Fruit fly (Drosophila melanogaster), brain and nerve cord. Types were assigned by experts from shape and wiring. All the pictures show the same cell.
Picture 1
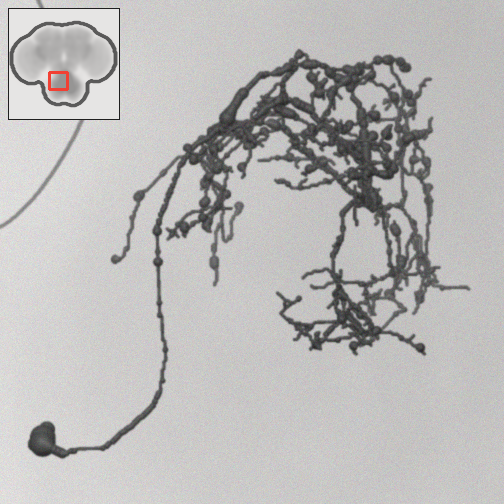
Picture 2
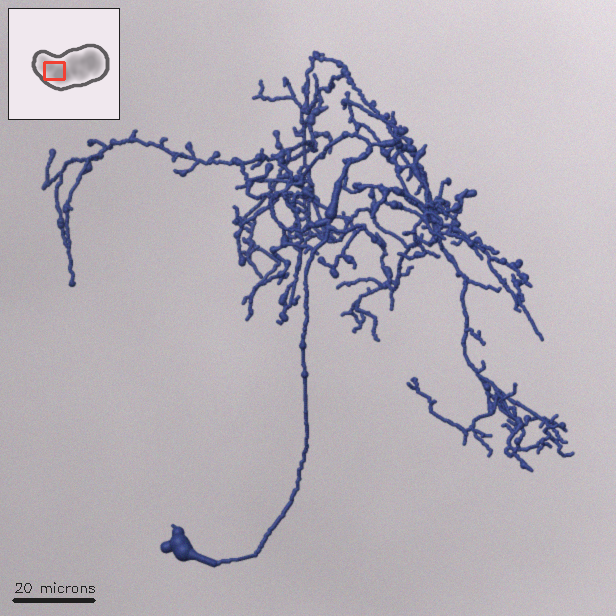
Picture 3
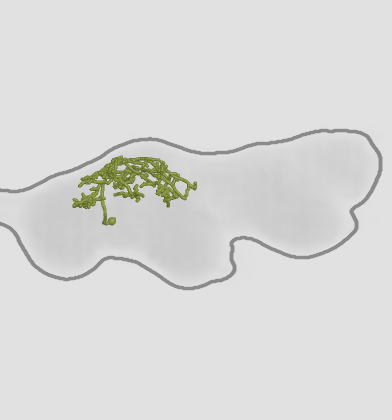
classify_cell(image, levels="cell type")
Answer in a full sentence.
The cell type is IN03B043.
